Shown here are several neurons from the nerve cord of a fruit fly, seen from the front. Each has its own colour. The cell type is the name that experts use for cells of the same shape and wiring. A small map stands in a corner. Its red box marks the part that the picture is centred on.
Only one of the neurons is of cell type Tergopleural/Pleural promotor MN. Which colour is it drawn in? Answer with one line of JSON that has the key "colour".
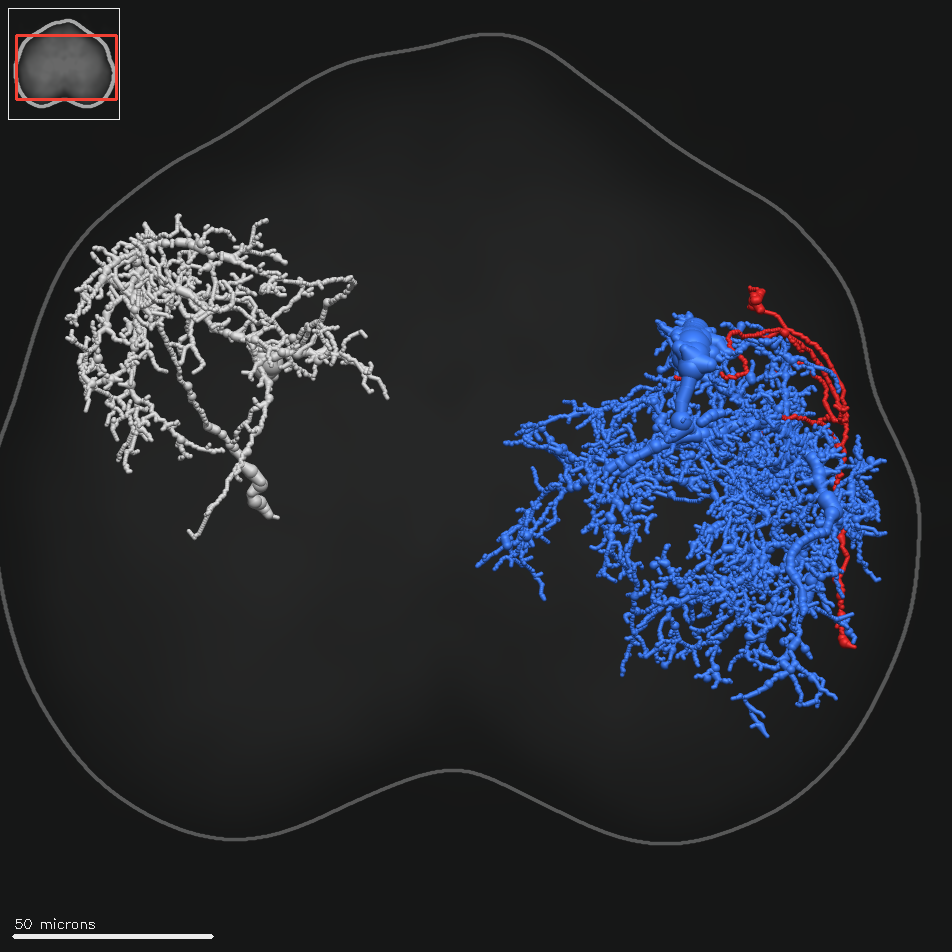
{"colour": "blue"}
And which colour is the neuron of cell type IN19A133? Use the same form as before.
{"colour": "red"}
